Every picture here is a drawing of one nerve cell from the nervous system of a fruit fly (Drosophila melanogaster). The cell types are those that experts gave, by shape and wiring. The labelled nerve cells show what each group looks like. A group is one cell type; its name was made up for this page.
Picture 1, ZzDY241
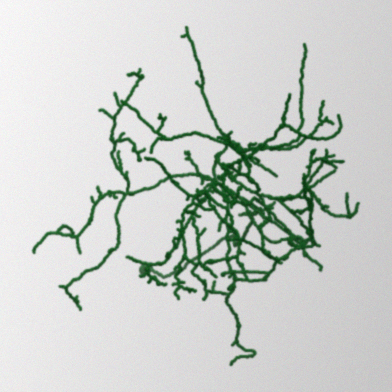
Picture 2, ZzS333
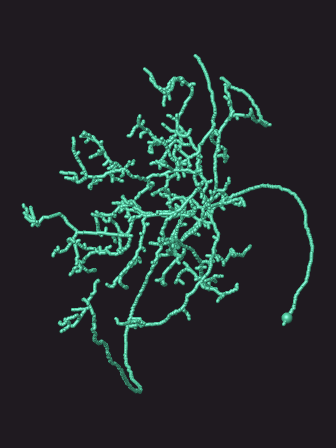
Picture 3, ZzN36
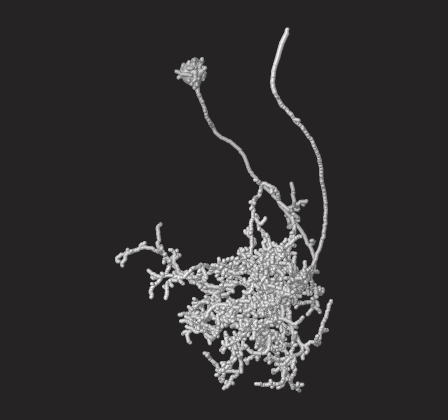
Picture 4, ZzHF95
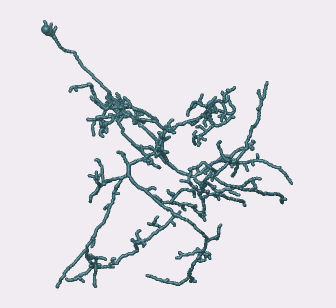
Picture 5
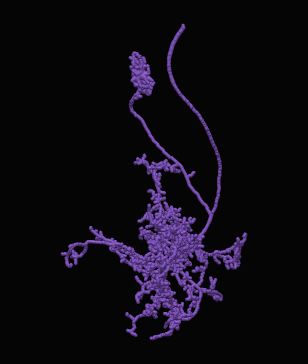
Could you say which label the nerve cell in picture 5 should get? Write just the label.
ZzN36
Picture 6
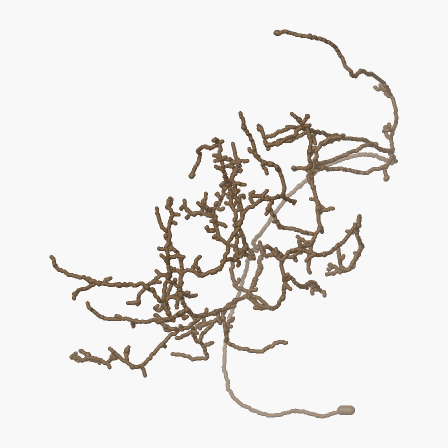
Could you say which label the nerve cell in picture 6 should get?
ZzS333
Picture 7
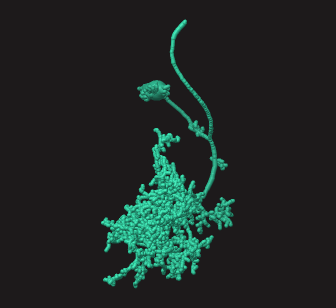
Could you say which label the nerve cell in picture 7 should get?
ZzN36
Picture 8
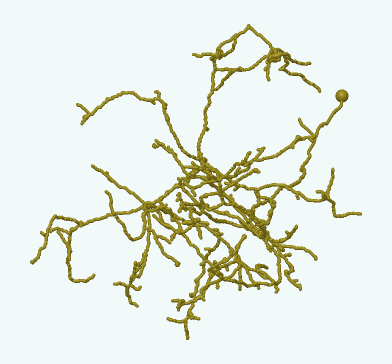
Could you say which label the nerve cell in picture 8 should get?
ZzDY241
